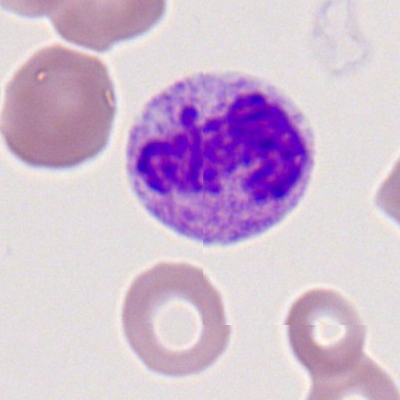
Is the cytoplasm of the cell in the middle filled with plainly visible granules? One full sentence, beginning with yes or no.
Yes, visible granules are present in great number in its cytoplasm.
